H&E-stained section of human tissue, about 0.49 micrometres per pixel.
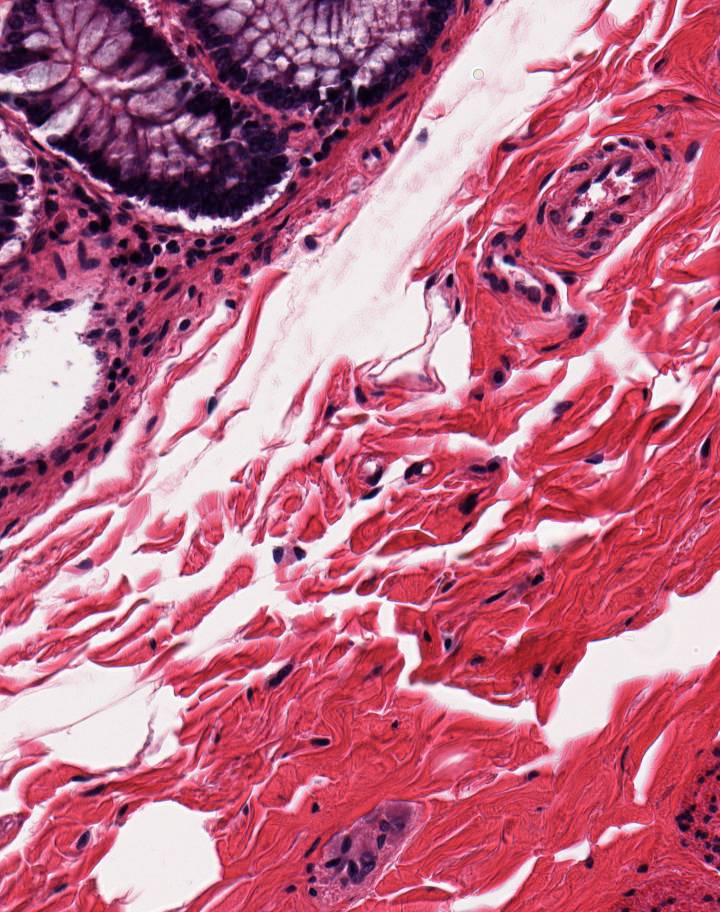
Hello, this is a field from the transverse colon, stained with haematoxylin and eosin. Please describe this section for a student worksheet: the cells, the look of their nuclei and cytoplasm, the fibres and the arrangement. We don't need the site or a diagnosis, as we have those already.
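Start in the upper-left corner, where the glands are; the rest of the field is pink fibrous bundles. These glands are cut across, so their cells radiate around a small central lumen. The lining cells are goblet cells, their cytoplasm pale and filled with mucin. Then drop down to the bottom centre and find a small pale purple cluster holding several oval nuclei.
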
